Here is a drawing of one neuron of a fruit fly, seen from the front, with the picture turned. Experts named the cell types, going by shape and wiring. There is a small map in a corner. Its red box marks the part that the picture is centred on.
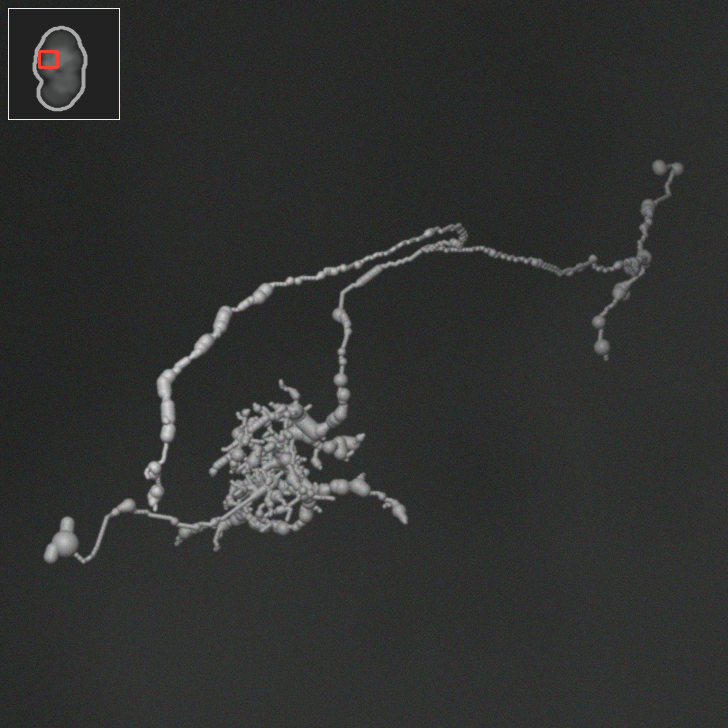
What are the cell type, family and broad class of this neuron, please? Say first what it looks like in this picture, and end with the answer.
The cell body can be seen at the lower left of the picture. Dozens of branch ends can be seen. It is of cell type IN10B028. Its family is hemilineage 10B. Its broad class is nerve-cord intrinsic neuron.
